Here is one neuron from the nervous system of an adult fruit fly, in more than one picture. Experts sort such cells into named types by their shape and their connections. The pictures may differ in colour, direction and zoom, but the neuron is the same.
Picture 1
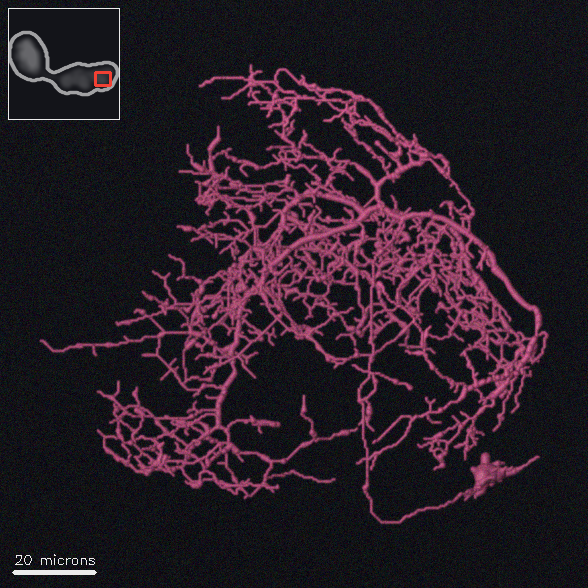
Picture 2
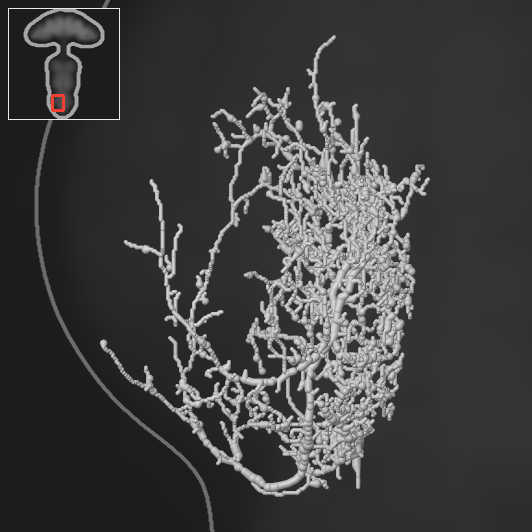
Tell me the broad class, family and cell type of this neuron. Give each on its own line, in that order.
nerve-cord intrinsic neuron
hemilineage 13A
IN13A007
